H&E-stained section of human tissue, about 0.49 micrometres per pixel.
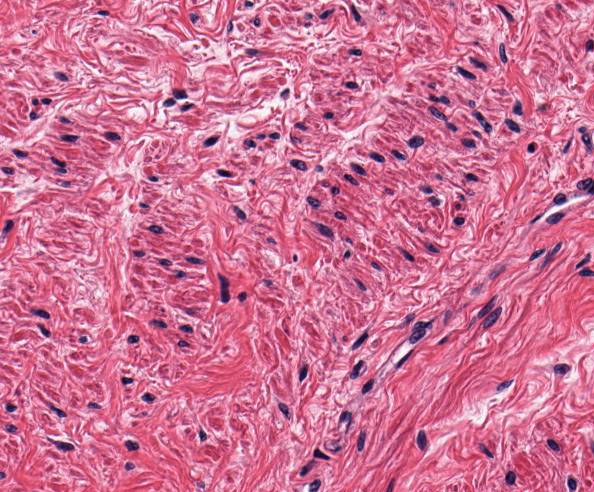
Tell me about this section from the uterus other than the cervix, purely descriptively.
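Entire field: spindle cells among pink collagen fibres; no epithelium. Nuclei slender, elongated, darkly stained. Spacing by collagen gives moderate, not dense, cellularity. Cell borders indistinct; cytoplasm blends into pink stroma.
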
